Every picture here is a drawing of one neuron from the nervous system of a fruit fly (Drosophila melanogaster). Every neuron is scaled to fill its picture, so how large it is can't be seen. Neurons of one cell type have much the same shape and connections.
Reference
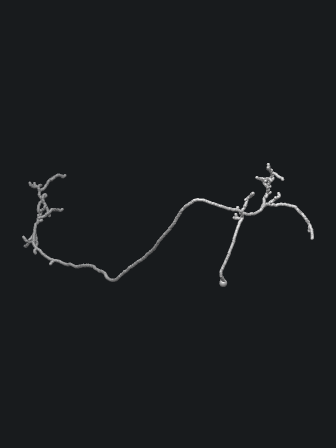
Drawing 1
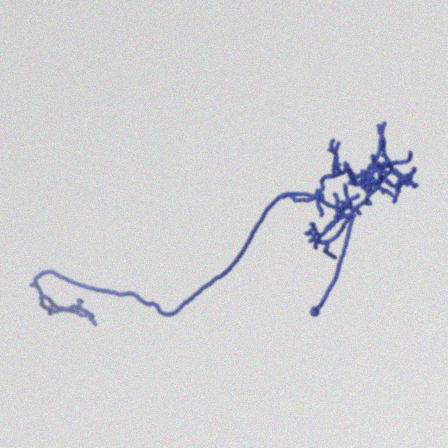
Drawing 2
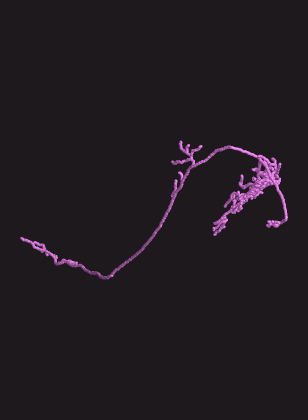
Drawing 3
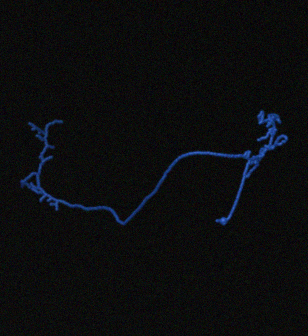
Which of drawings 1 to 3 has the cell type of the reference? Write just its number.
3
